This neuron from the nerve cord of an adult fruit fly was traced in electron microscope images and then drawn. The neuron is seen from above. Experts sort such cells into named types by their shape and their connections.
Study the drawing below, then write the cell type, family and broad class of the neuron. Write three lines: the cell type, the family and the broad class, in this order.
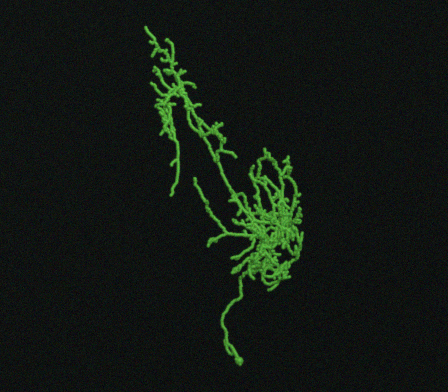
IN13A026
hemilineage 13A
nerve-cord intrinsic neuron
